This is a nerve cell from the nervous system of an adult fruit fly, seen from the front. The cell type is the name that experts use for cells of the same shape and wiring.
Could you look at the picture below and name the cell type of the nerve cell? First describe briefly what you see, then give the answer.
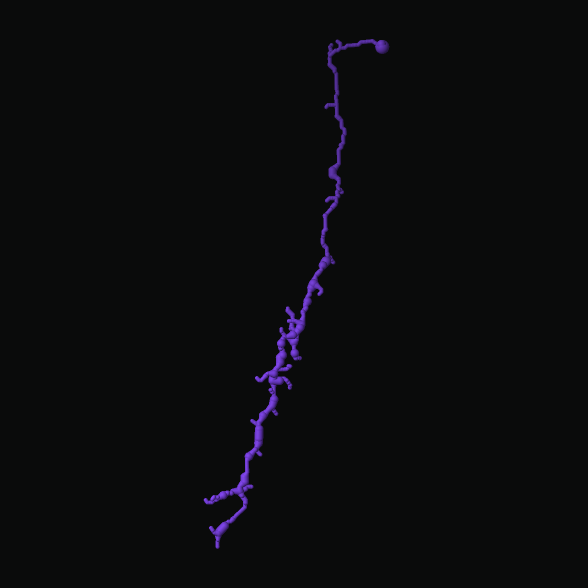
In this view it is more than twice as tall as it is wide. Its broad class is optic-lobe intrinsic neuron. The cell type is Dm3c.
